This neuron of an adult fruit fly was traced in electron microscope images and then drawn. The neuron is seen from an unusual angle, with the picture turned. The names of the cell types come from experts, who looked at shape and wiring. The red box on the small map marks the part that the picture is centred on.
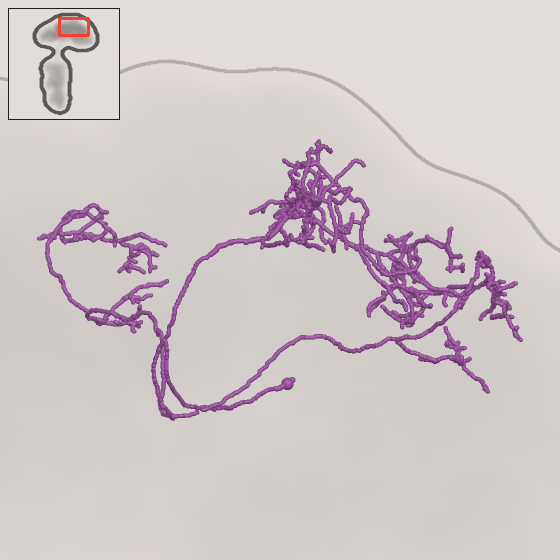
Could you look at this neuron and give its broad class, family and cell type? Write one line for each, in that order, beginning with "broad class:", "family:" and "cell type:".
broad class: central-brain intrinsic neuron
family: hemilineage DM1_antero_dorsal
cell type: CRE083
